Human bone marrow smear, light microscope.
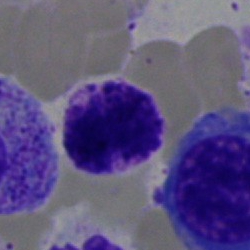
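Basophil (central cell). Roughly round outline with a slightly bumpy edge. Chromatin dark purple and coarsely clumped, with small paler gaps between the clumps. No nucleoli visible in the nucleus; no vacuoles seen in the cell.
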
